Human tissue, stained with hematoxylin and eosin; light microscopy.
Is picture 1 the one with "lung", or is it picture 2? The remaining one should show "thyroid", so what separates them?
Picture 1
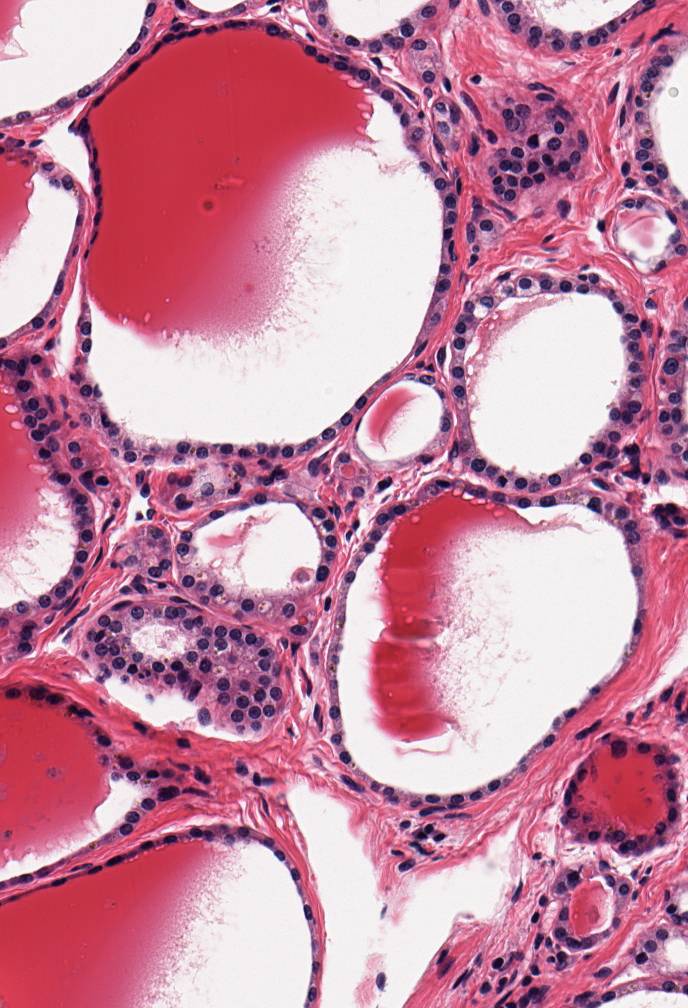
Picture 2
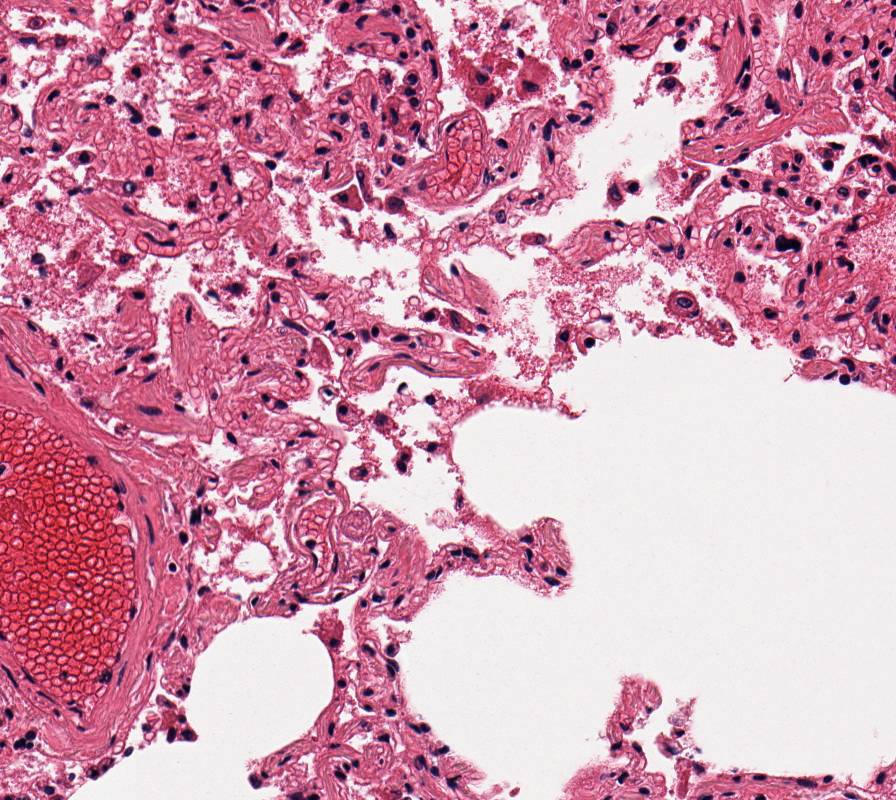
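The thyroid is in picture 1 and the lung in picture 2. In picture 1, closely packed round to oval follicles of widely varying size fill the field, separated by thin bands of pink fibrous stroma. A single layer of low cuboidal to flattened epithelial cells lines each follicle, and the large ones hold homogeneous deep pink material that fills only part of the lumen, the rest pale or white.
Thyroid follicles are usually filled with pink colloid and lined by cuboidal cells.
Picture 2 is a meshwork of thin branching septa around irregular spaces, more compact in the upper half, where many smaller spaces contain pale pink granular material.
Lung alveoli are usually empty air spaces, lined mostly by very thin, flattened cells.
The septa in picture 2 carry small, dark, oval to elongated nuclei.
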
